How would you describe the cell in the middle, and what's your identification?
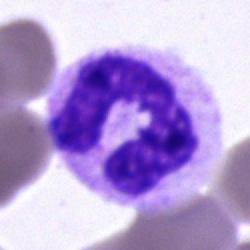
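A curved band of nucleus bends into a horseshoe around a pale central area. Its chromatin is dark purple and coarsely clumped. A moderate rim of pale lilac cytoplasm surrounds the nucleus, showing only fine, faint granularity. This is a band neutrophil.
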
